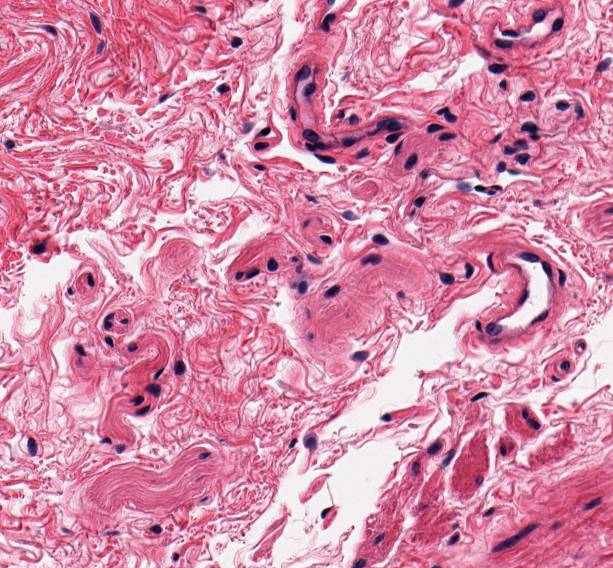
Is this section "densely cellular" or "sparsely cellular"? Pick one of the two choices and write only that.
Sparsely cellular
